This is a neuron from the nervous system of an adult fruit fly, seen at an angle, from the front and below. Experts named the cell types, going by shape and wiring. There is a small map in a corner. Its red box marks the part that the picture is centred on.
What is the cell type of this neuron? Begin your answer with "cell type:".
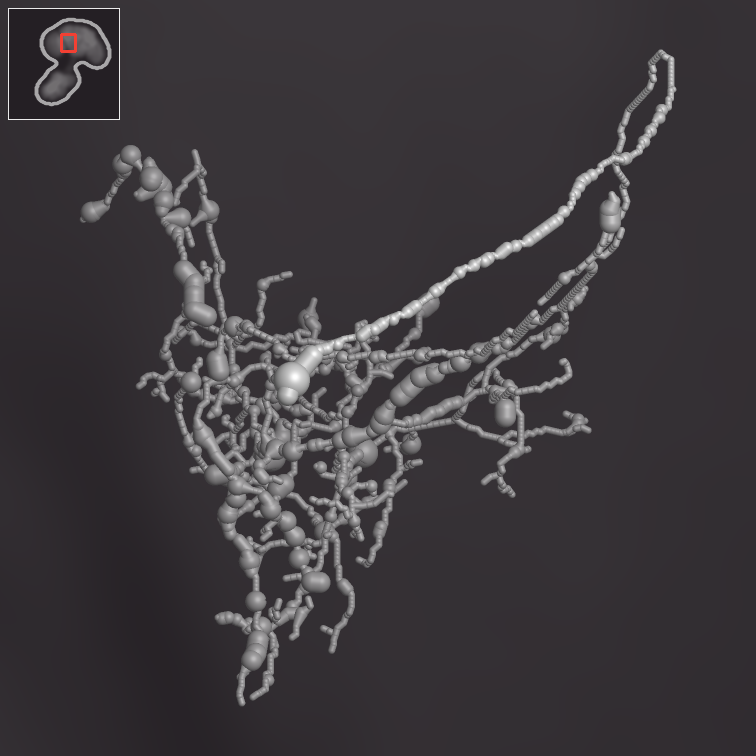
cell type: WED042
